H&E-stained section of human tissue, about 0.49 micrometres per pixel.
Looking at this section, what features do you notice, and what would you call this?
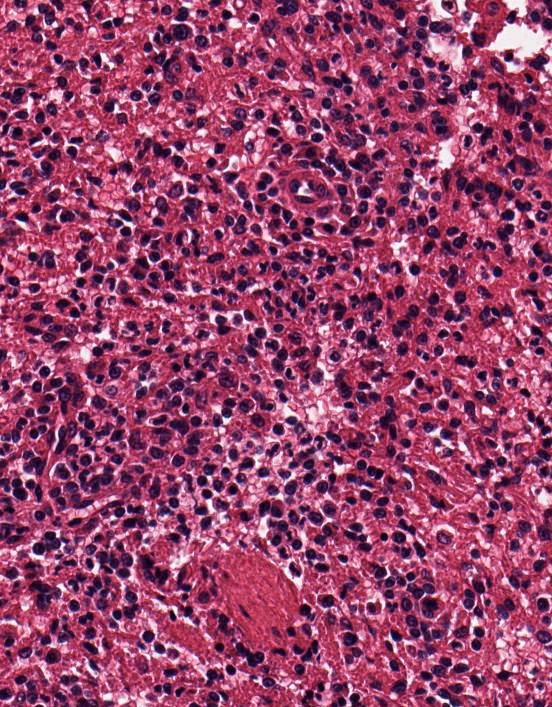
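Densely packed cells occupy the entire field as diffuse sheets, with no glands or follicles. Most have a single small, round, darkly stained nucleus. Thin pink spindle-shaped elements are scattered between the rounded cells. At the bottom centre, a compact bundle of pink fibrillar tissue with elongated nuclei interrupts the cell sheet. The tissue is spleen.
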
